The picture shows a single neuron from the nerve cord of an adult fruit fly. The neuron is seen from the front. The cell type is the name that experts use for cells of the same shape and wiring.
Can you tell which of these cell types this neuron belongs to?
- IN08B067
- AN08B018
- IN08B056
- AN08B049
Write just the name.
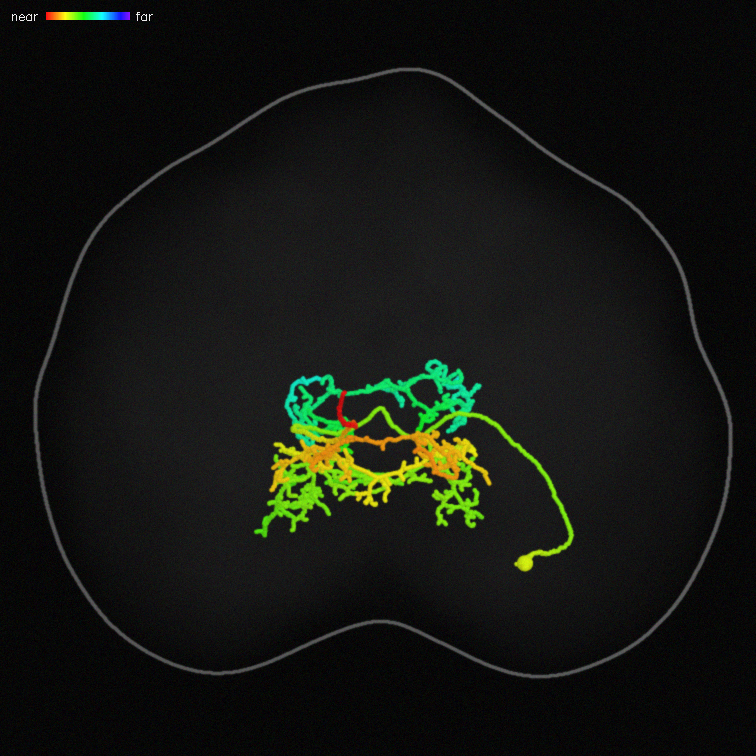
AN08B018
